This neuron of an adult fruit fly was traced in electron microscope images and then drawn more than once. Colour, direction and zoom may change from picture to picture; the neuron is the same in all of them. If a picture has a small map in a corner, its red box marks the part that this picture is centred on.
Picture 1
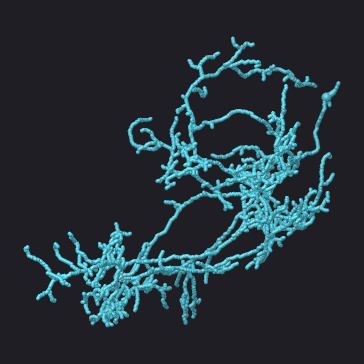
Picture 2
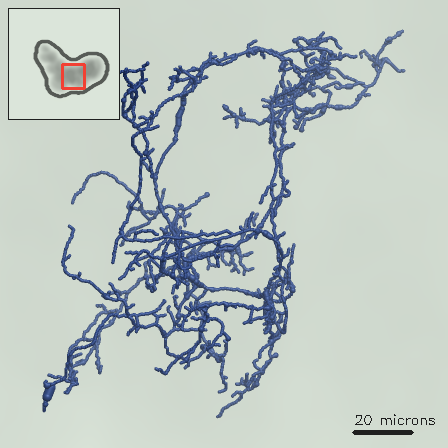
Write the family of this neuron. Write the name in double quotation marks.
"hemilineage VLPl2_medial"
